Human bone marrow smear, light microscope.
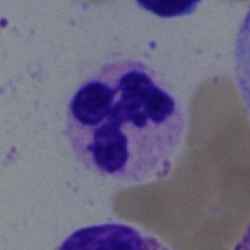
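Segmented neutrophil, central cell. Outline: round and smooth. Nuclear chromatin: dark purple and coarsely clumped. Cytoplasm: pale pink-lilac, holding fine, faint pinkish granules.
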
